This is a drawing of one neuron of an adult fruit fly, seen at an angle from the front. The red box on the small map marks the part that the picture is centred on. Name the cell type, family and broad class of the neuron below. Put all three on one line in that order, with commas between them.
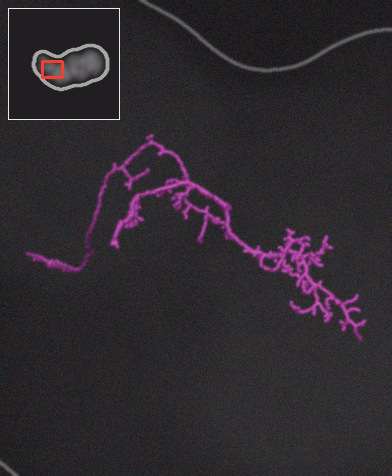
IN03B061, hemilineage 03B, nerve-cord intrinsic neuron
